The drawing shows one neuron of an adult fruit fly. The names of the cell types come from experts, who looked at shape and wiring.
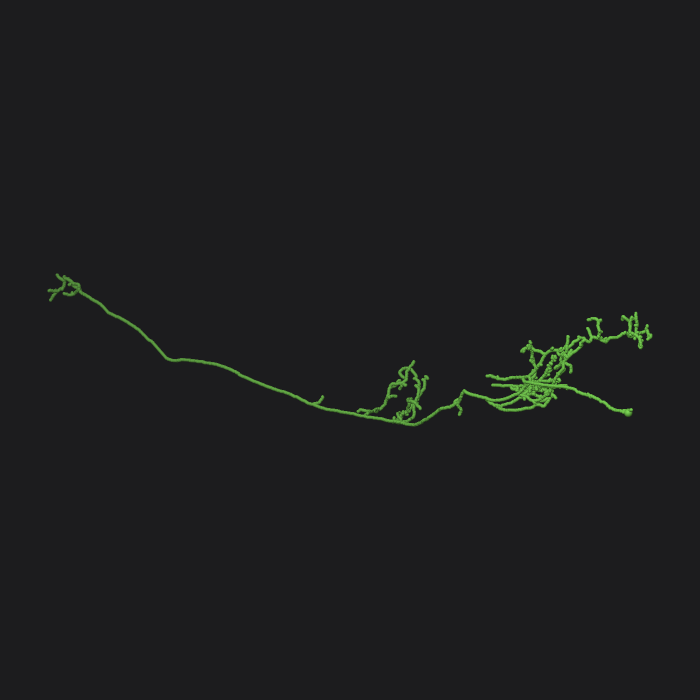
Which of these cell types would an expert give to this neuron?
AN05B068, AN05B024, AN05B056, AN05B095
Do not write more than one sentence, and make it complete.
The type assigned to this neuron is AN05B068.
